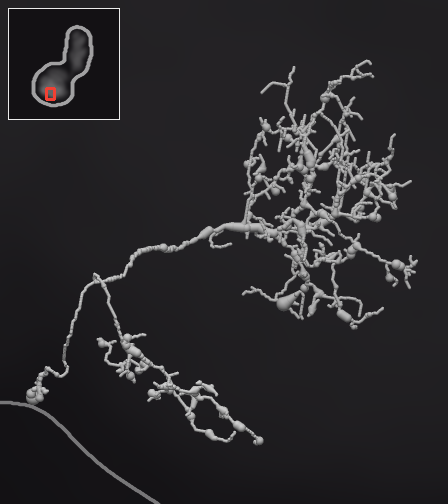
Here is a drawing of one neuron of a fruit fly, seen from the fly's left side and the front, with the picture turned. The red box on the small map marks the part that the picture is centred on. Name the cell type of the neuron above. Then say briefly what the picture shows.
The cell type is AVLP230. It is a central-brain intrinsic neuron. As drawn here it is about as wide as it is tall.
